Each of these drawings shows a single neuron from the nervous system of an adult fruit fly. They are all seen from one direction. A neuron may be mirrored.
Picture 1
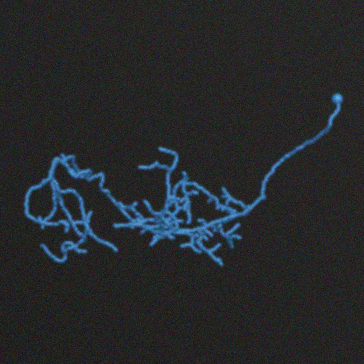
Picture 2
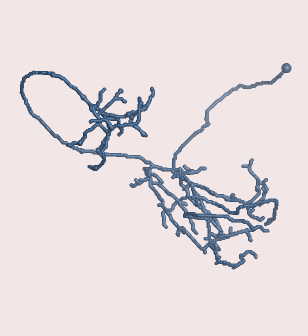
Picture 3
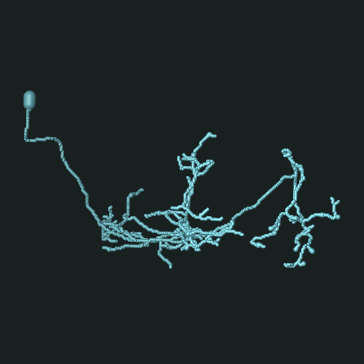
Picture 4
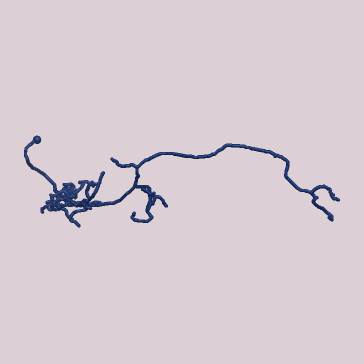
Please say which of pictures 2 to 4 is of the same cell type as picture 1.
3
